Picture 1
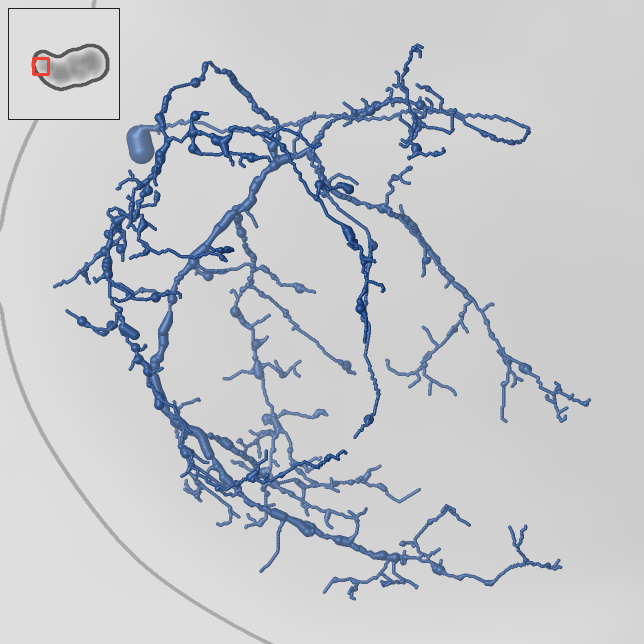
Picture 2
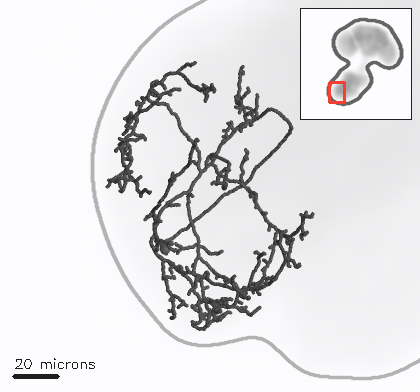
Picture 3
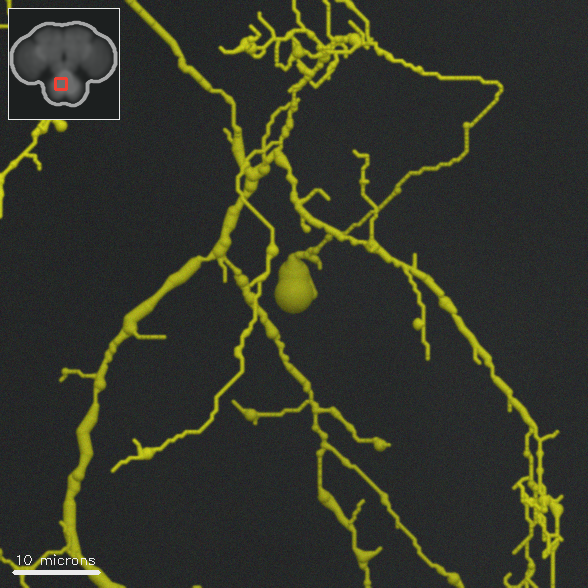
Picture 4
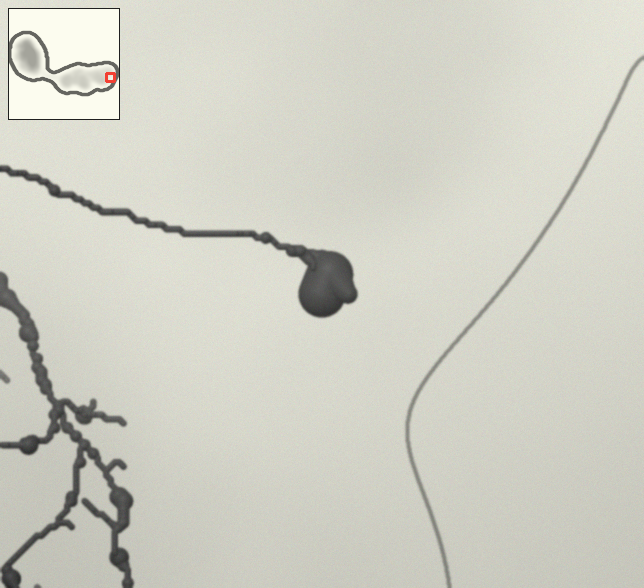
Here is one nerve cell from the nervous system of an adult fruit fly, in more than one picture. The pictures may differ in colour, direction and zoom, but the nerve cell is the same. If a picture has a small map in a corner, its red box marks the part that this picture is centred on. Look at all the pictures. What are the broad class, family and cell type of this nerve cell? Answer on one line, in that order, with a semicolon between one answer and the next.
nerve-cord intrinsic neuron; hemilineage 03A; IN03A070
